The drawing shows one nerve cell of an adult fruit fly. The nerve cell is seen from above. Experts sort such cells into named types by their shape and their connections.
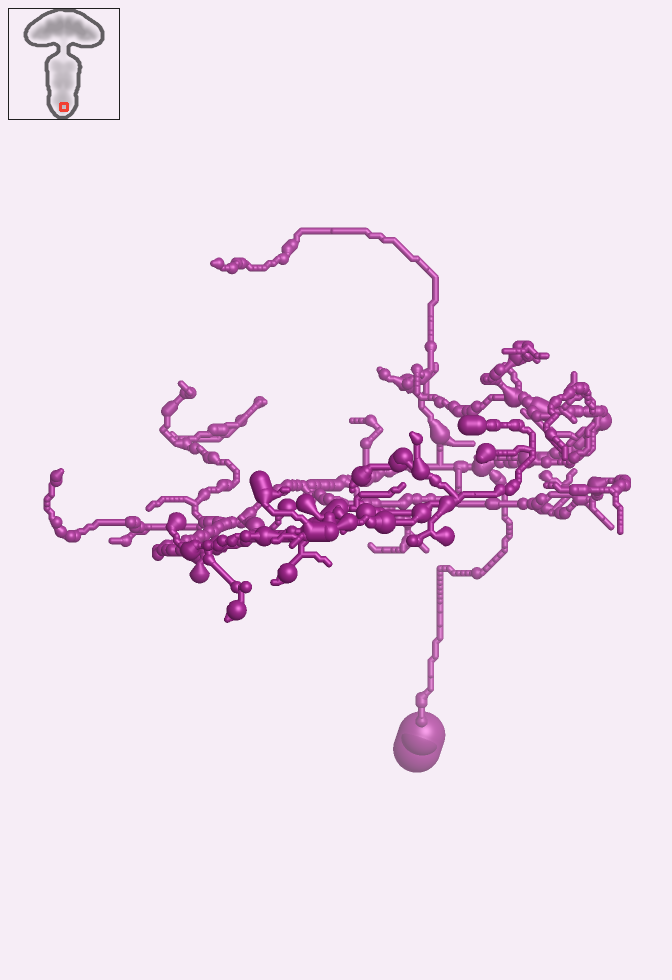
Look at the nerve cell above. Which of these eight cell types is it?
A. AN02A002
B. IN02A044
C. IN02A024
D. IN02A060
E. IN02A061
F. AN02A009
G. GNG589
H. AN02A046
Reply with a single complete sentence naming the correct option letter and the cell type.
It is as IN02A044, option B, that the neuron is typed.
